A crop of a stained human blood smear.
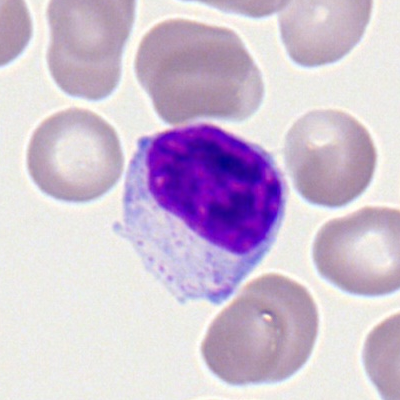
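Lymphocyte in a stained human blood smear. No nucleoli are visible in the nucleus. Pale blue cytoplasm lies mostly below and to the left of the nucleus and contains scattered small reddish-purple granules. The cell edge is ragged, with small projections at the lower left.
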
